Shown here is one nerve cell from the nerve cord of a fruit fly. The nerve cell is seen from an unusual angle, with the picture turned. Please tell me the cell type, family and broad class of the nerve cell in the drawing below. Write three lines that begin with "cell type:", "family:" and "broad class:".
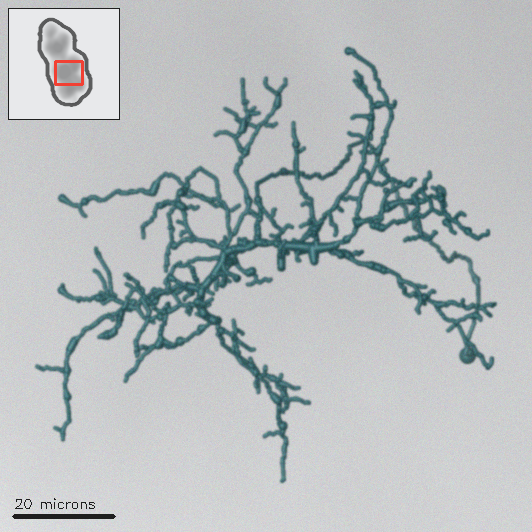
cell type: IN00A054
family: hemilineage 00A
broad class: nerve-cord intrinsic neuron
